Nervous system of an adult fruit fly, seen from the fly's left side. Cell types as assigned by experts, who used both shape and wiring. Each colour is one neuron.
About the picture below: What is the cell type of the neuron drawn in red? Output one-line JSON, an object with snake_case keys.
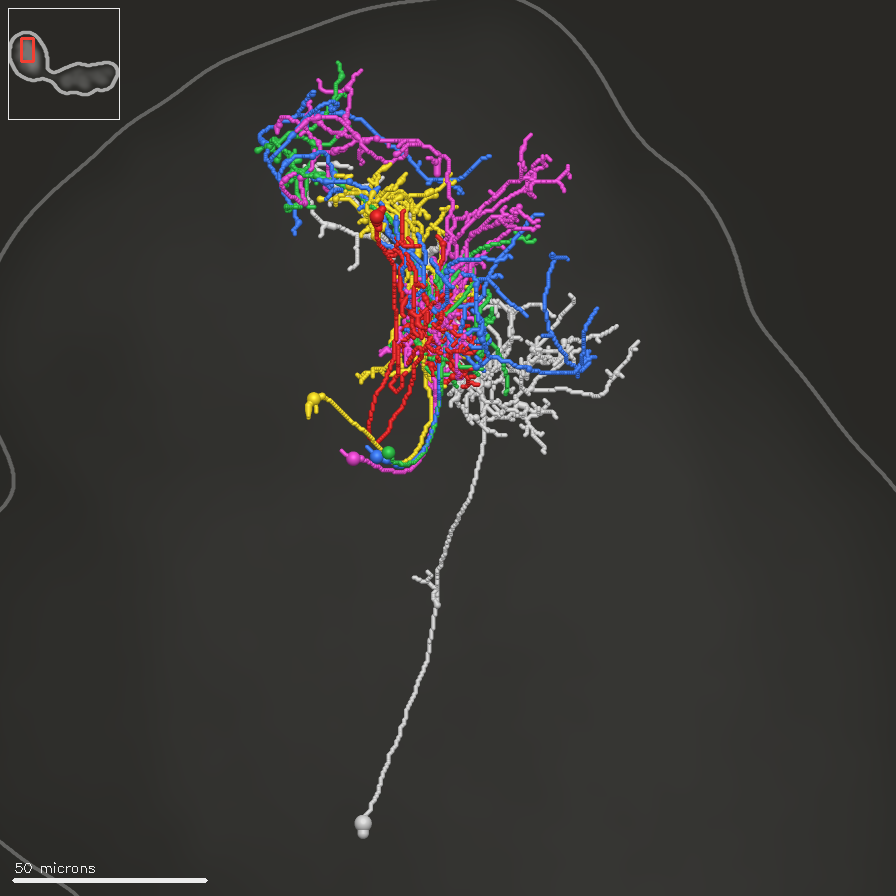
{"cell_type": "LHAV4a4"}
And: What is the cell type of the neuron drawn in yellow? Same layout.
{"cell_type": "SLP186"}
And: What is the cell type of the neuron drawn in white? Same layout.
{"cell_type": "LHAV2a3"}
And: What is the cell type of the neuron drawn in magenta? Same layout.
{"cell_type": "LHAV2k9"}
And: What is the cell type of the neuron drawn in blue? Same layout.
{"cell_type": "LHAV2e4_b"}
